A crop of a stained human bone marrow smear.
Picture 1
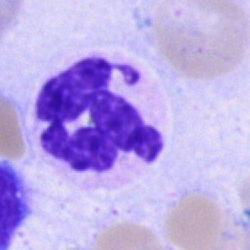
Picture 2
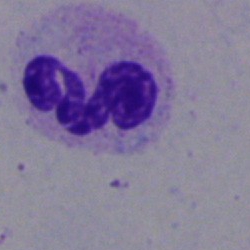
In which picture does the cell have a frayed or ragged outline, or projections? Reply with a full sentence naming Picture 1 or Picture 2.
The cell shown in Picture 2 is bounded by a rough outline.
